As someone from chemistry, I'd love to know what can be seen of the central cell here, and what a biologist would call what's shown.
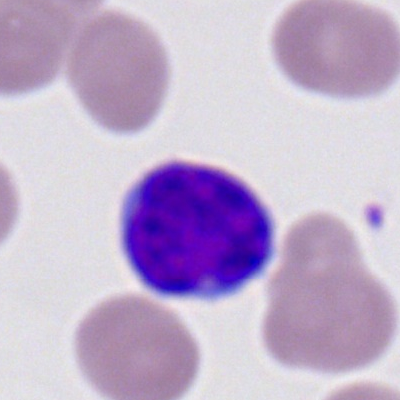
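Start with the outline: smooth and roughly round. The chromatin is dense and dark purple, with darker clumped patches. Only a thin sliver of pale blue cytoplasm shows, mostly along the left edge. This is a lymphocyte.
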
